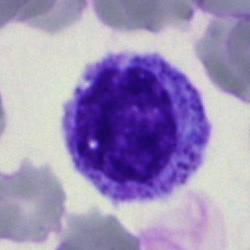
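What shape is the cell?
Round, with a finely bumpy edge.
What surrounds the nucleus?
A narrow bluish-purple rim of cytoplasm, dotted with dark purple granules.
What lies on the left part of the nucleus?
A tiny bright white dot.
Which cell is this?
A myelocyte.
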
